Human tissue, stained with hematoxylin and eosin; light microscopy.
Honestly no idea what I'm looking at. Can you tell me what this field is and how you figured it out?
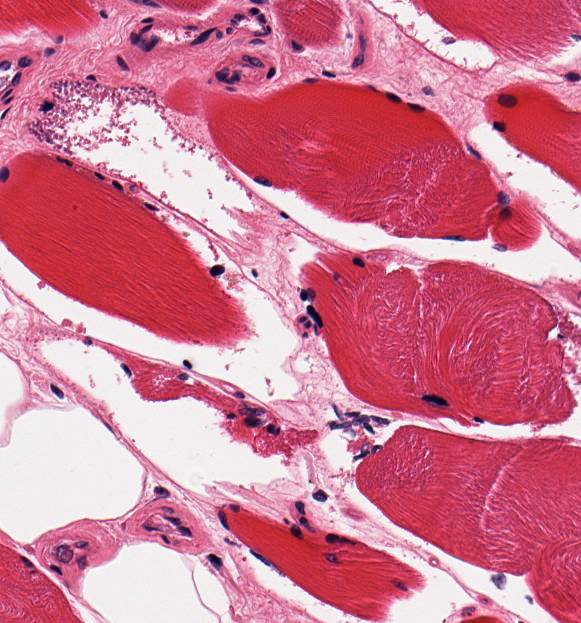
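What I'm looking at, mainly, is skeletal muscle. The nuclei look telling: dark, flattened, at the fibre edges.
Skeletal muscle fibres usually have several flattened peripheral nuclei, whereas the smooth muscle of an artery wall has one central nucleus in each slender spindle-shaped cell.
The deep red cytoplasm fits the usual eosinophilic fibres. Otherwise, most fibres run from upper left toward lower right, fine wavy fibrillar lines show best on the right, and loose pale pink connective tissue with scattered small dark nuclei lies between fibres.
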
